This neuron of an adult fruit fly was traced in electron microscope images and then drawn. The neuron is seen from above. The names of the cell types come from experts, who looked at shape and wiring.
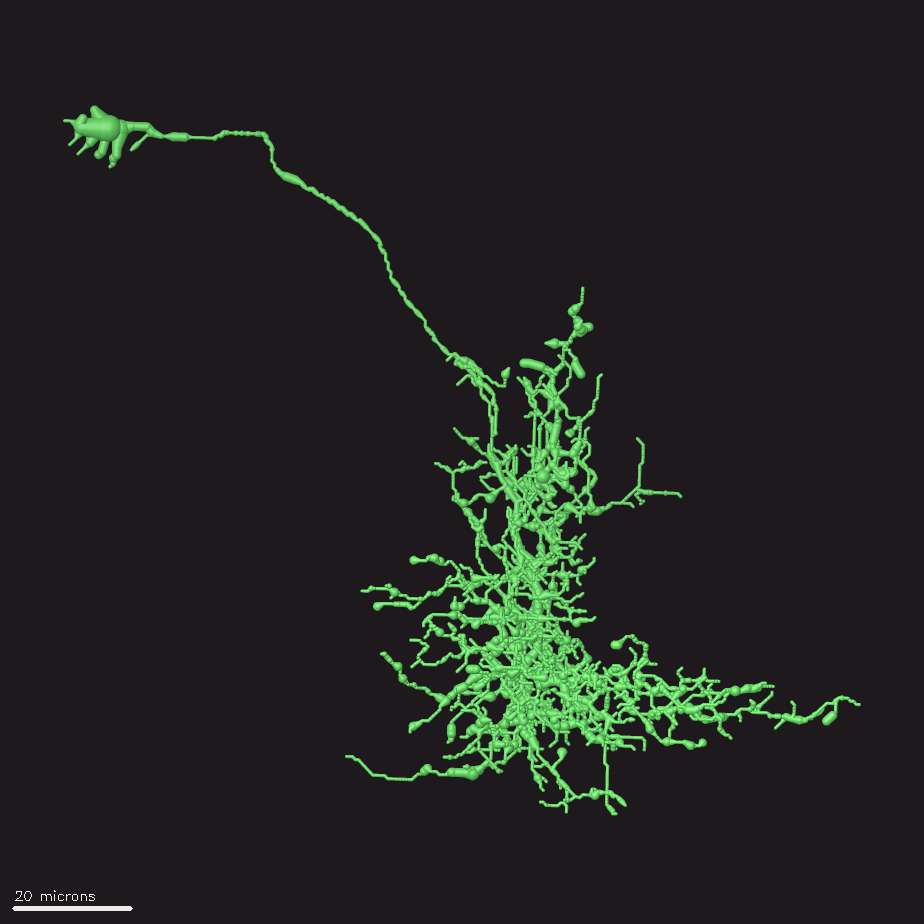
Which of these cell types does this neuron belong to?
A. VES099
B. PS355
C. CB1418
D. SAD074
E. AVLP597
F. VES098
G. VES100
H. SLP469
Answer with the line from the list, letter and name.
B. PS355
